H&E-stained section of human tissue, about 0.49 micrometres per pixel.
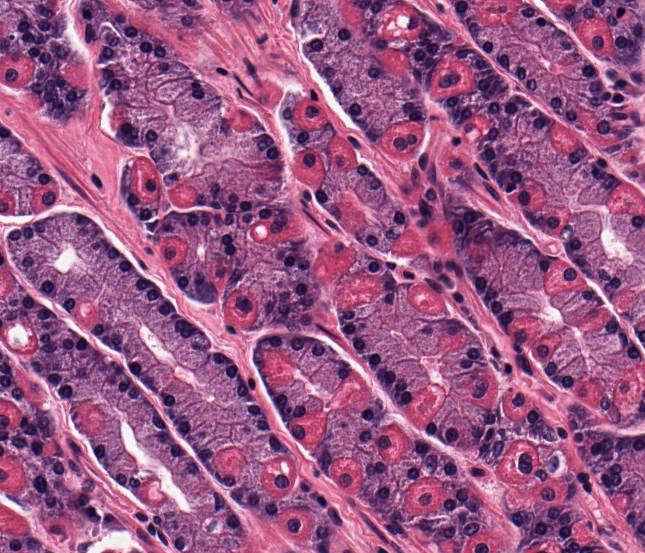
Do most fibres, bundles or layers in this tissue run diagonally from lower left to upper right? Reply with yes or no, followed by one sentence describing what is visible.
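No. Long straight glands lie side by side in parallel and run diagonally from the upper left toward the lower right across the whole field.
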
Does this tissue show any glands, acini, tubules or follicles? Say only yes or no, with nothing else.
Yes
